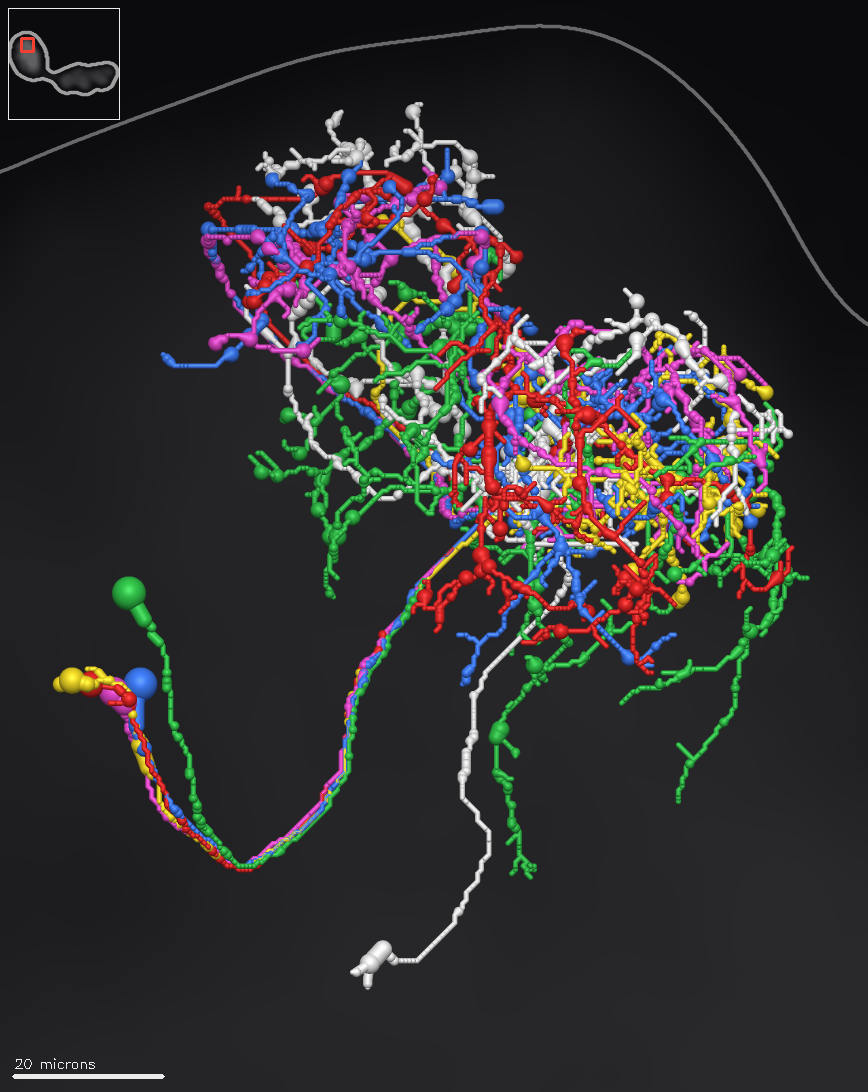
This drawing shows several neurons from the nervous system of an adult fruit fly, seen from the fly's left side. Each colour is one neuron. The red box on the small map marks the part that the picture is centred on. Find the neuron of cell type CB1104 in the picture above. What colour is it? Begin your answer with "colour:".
colour: white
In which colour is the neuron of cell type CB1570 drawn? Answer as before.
colour: red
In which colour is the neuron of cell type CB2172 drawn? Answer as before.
colour: green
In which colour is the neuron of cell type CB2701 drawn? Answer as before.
colour: yellow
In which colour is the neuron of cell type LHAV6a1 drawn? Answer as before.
colour: blue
